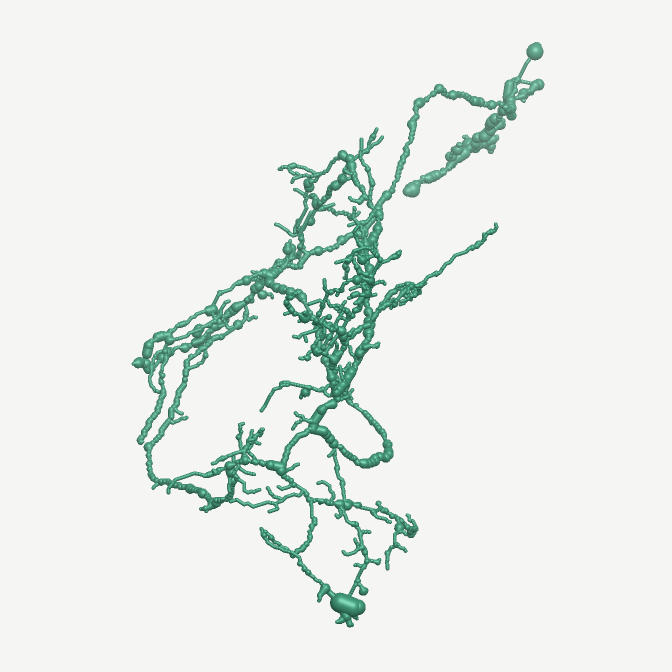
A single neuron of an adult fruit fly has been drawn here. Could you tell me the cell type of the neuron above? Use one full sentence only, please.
Belonging to the cell type CL097 is this neuron.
